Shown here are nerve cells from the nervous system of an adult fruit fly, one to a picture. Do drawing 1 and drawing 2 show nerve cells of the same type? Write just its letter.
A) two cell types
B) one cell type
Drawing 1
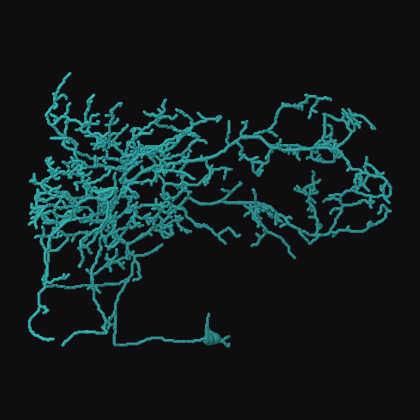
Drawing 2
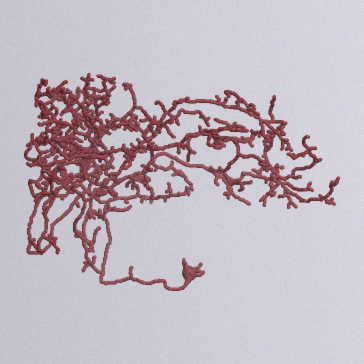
B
